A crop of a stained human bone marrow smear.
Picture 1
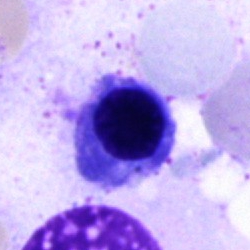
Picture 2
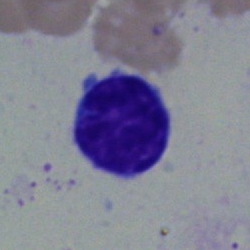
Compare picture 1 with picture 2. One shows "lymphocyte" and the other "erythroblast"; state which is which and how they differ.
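The first picture's an erythroblast, the second a lymphocyte. In the erythroblast the chromatin is very dark and dense, with hardly any pattern to it, and the nucleus is set off-centre toward the upper right. Its cytoplasm spreads out most on the lower-left side of the nucleus and shows no distinct granules. The lymphocyte, by contrast, is nearly all nucleus, with very little cytoplasm left to see.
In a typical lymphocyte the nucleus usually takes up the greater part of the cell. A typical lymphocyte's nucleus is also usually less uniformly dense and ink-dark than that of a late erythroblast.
On the lymphocyte there's a small bluish bleb sticking out from the upper left edge, and a pale red cell sits just above it, close to its top edge. At the bottom edge of the first picture you can also catch part of another nucleated cell, one with pale spots in its nucleus.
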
